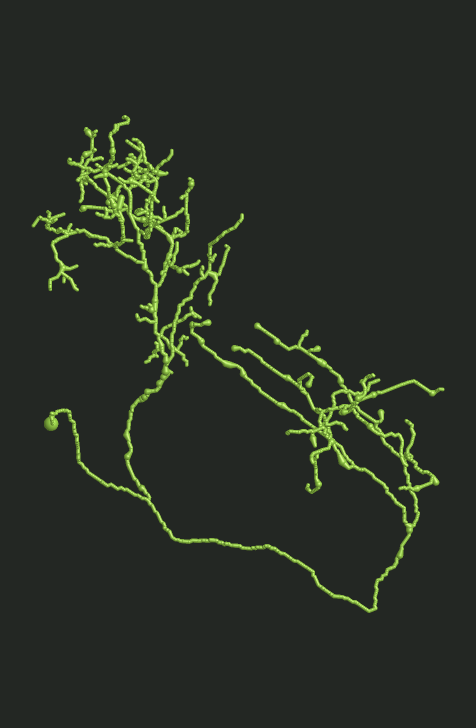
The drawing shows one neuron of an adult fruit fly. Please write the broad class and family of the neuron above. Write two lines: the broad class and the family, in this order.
central-brain intrinsic neuron
hemilineage SLPal2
